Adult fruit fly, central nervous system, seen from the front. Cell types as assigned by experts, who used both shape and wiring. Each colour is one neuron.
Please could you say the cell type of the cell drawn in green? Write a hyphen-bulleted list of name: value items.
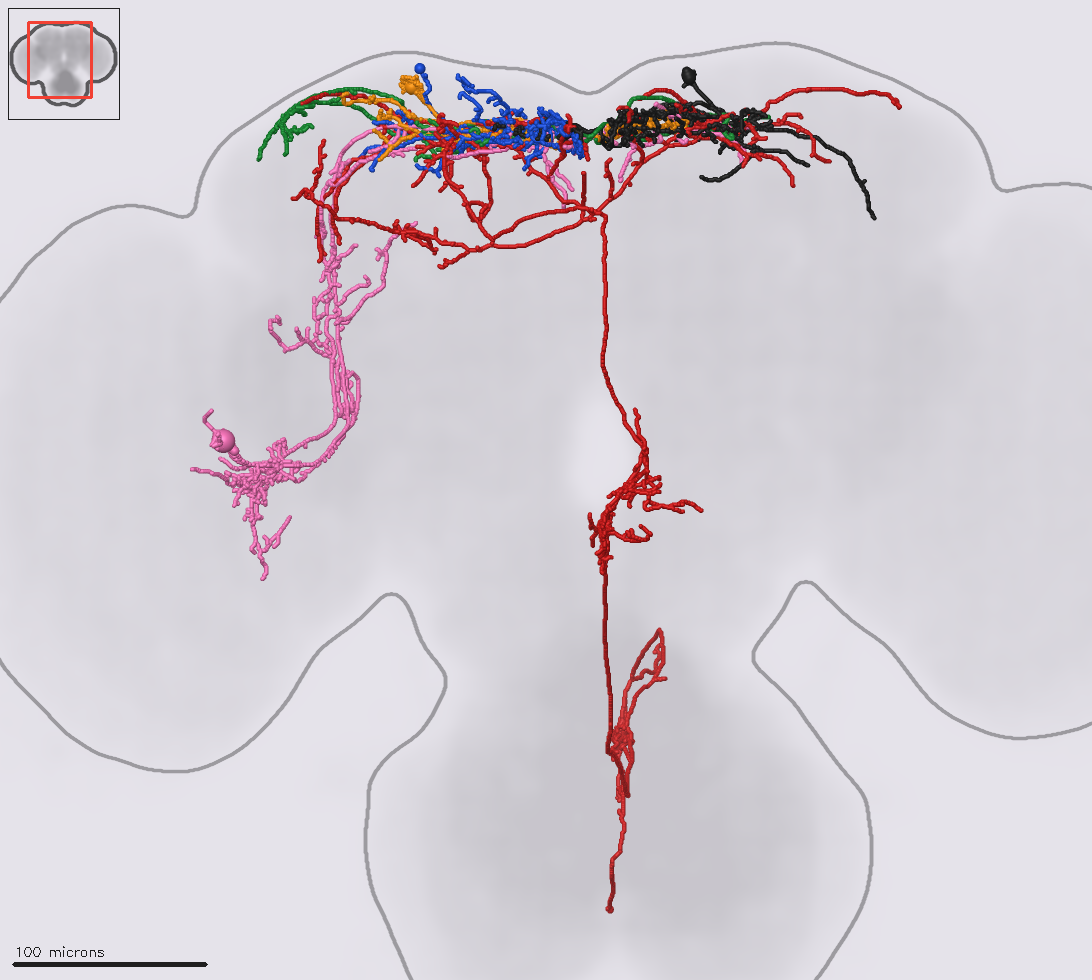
- cell type: SLP463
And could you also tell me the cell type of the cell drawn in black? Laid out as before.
- cell type: SMP537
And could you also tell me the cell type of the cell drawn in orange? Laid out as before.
- cell type: DN1pA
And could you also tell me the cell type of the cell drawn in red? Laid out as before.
- cell type: DNpe035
